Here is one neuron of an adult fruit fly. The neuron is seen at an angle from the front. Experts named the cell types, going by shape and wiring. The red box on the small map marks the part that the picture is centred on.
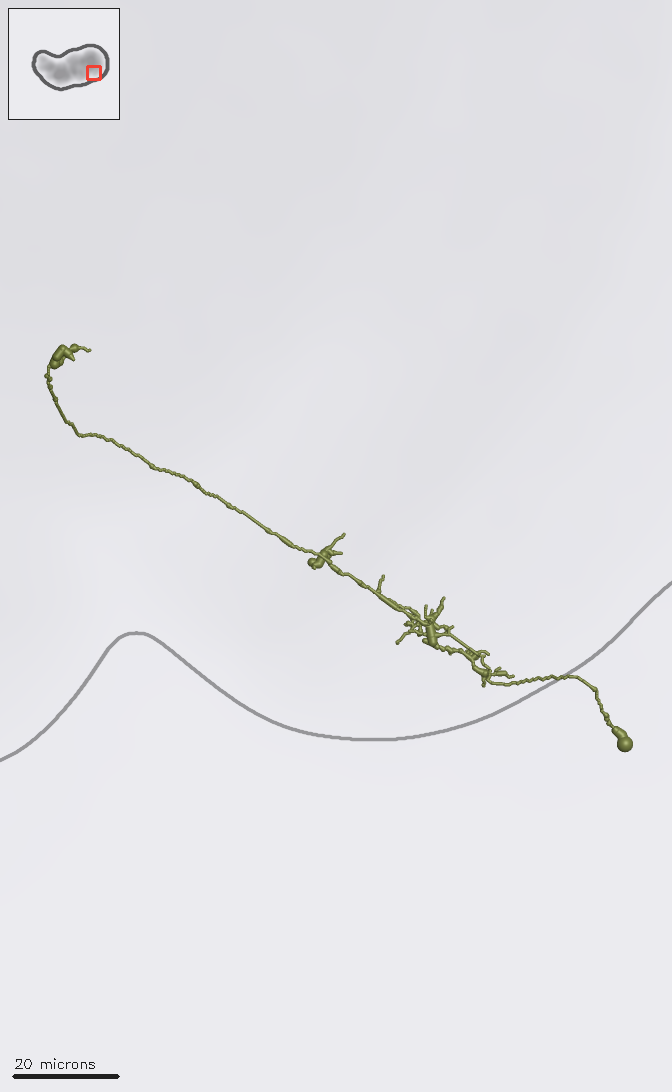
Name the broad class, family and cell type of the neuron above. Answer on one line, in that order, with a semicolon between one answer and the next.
optic-lobe intrinsic neuron; Tm; Tm20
